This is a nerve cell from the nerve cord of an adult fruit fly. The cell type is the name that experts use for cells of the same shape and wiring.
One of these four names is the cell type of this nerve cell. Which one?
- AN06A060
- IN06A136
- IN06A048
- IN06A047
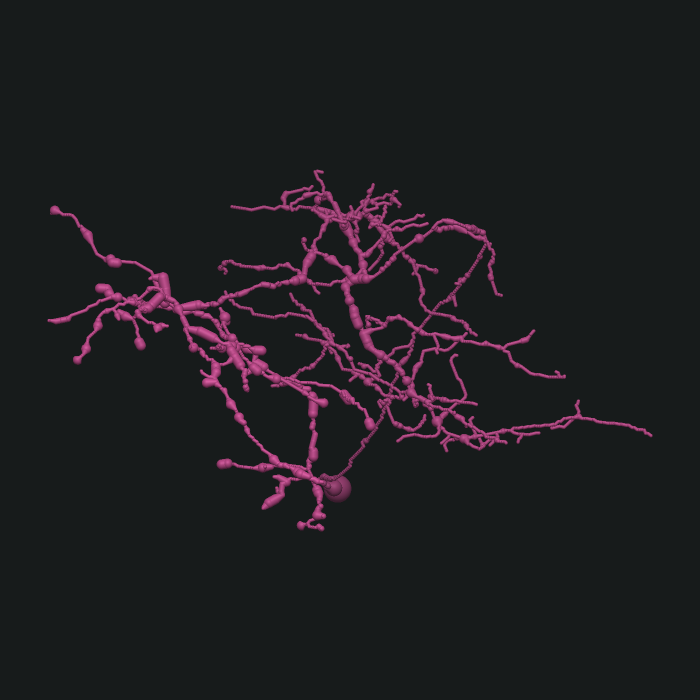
IN06A047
